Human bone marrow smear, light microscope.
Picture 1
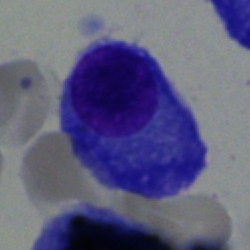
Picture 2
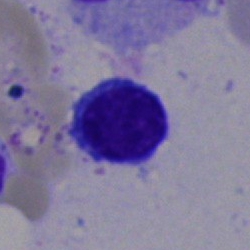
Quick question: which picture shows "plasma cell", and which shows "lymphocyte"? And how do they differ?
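In picture 1 you see a plasma cell; picture 2 holds a lymphocyte. The plasma cell's nucleus sits off-centre toward the upper left, whereas the lymphocyte's fills almost the whole cell.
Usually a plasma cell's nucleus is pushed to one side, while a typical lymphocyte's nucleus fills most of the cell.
The plasma cell has plentiful deep blue cytoplasm, lying mostly below and to the right of the nucleus; the lymphocyte has only a thin deep blue rim, seen best on the left.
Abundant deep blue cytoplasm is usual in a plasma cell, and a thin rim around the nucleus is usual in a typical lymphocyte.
Scattered small pale spots lie in the plasma cell's cytoplasm, while no granules are seen in the lymphocyte.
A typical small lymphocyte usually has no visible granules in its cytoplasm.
The plasma cell's outline is oval with a slightly ragged edge, the lymphocyte's roughly round. Pale unnucleated red cells lie against the plasma cell's left side.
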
